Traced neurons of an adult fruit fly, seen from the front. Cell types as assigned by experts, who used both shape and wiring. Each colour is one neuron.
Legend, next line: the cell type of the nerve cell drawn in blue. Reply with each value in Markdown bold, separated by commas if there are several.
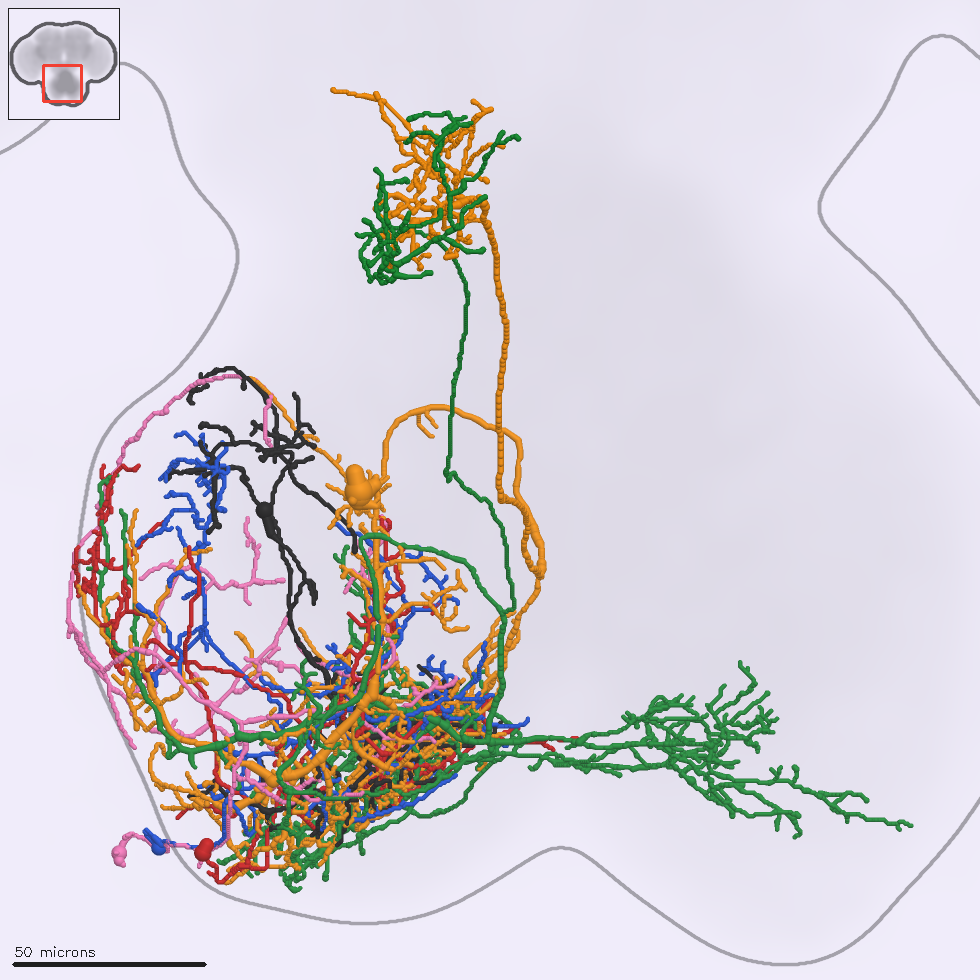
**IN13A058**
